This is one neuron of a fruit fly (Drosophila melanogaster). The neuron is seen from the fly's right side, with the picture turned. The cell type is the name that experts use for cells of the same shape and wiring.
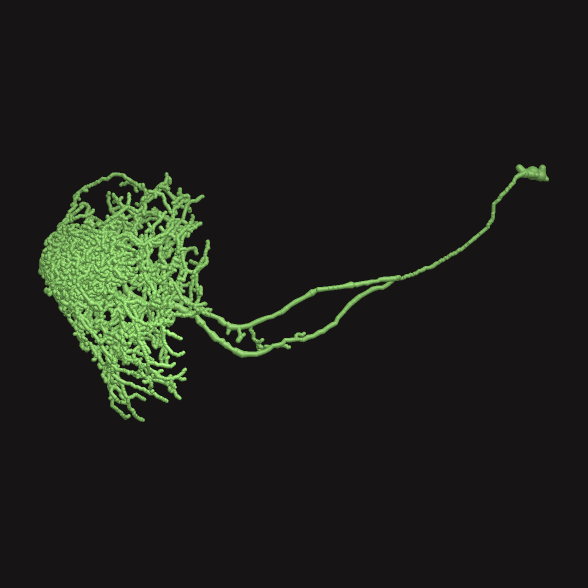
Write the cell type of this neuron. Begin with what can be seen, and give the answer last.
The picture shows dozens of branch ends. As drawn here it is wider than it is tall. This is a central-brain intrinsic neuron. It is of cell type PVLP106.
